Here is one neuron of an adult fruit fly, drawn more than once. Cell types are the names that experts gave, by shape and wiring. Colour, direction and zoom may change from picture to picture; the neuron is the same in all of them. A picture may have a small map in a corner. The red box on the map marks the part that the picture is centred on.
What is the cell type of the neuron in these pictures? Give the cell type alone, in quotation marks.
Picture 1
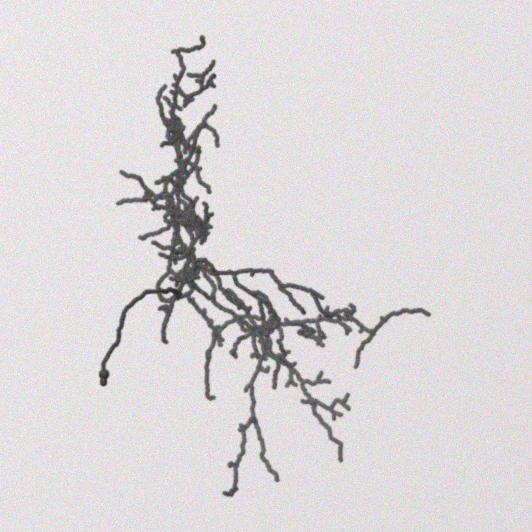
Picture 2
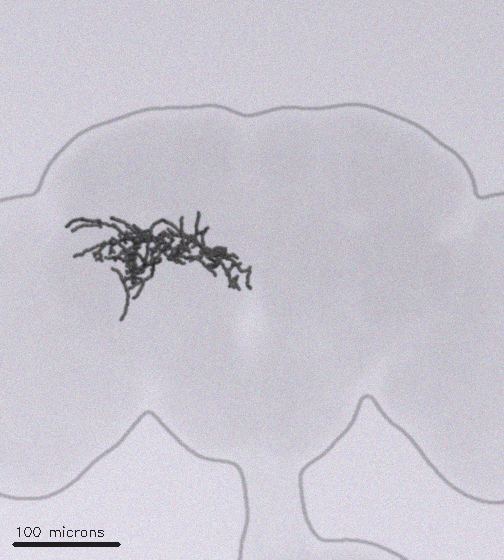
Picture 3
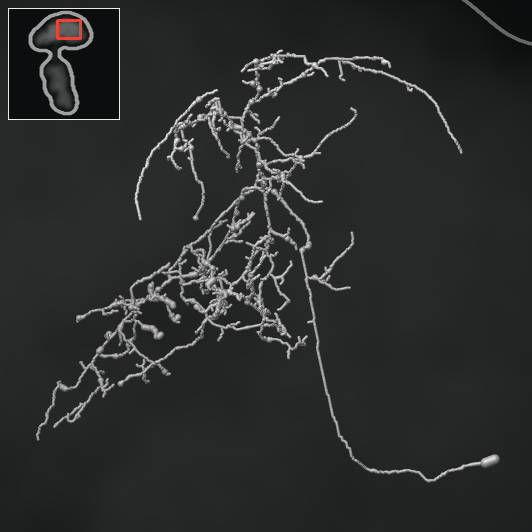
"AVLP525"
